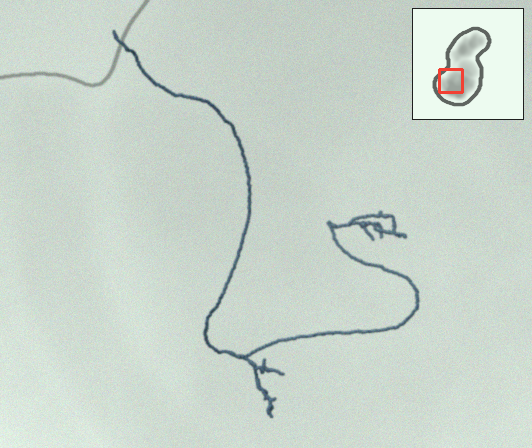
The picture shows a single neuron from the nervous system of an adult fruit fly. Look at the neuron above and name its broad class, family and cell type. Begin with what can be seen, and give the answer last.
In this view it is taller than it is wide. This is a sensory neuron entering the brain. The name of its family is class olfactory. It is of cell type ORN_VC1.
